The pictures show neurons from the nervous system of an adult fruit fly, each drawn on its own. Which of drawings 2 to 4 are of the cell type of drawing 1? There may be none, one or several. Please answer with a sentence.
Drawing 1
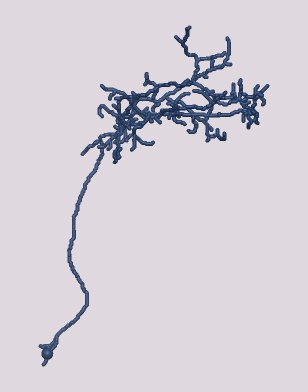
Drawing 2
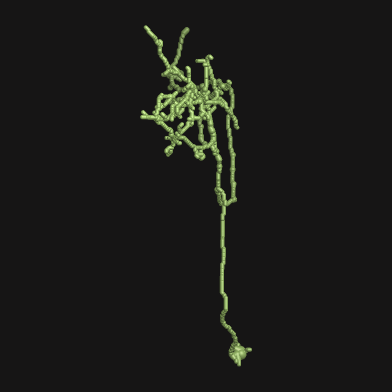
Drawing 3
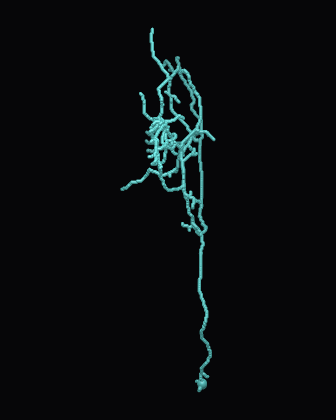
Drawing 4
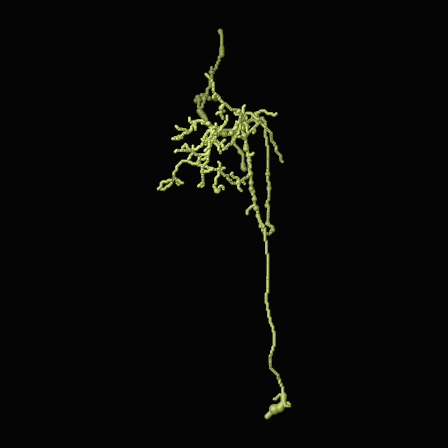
None of them is of the same cell type.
